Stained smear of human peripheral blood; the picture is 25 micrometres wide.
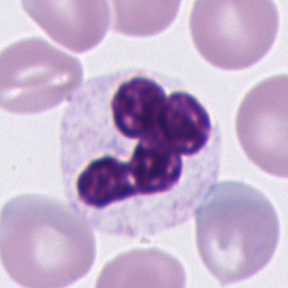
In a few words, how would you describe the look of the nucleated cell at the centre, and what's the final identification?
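The outline of the cell is round and smooth. Its chromatin is dense and stains dark purple. Cytoplasm is abundant, very pale pinkish-lilac in colour, and contains fine, scattered lilac granules. It is a segmented neutrophil.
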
